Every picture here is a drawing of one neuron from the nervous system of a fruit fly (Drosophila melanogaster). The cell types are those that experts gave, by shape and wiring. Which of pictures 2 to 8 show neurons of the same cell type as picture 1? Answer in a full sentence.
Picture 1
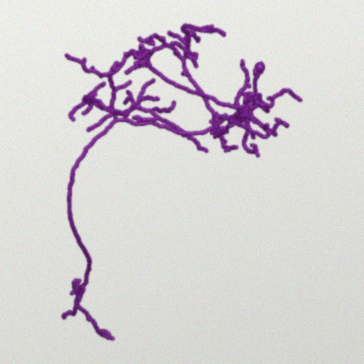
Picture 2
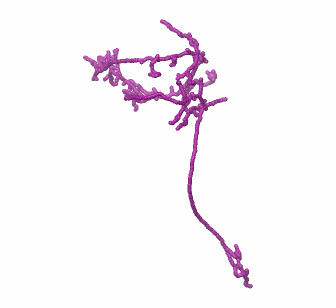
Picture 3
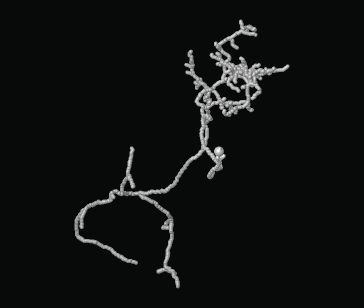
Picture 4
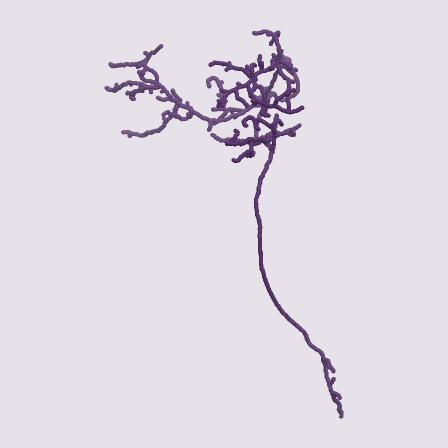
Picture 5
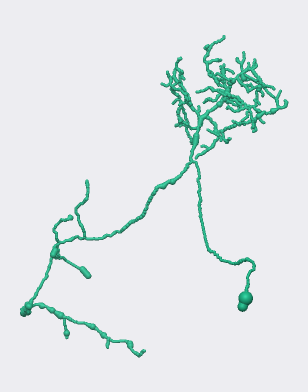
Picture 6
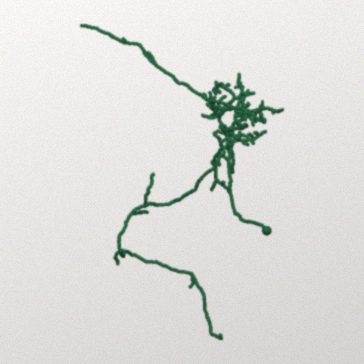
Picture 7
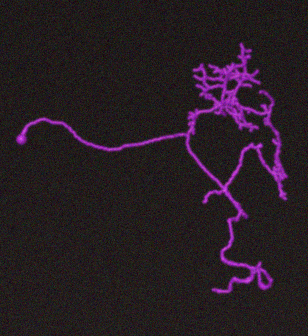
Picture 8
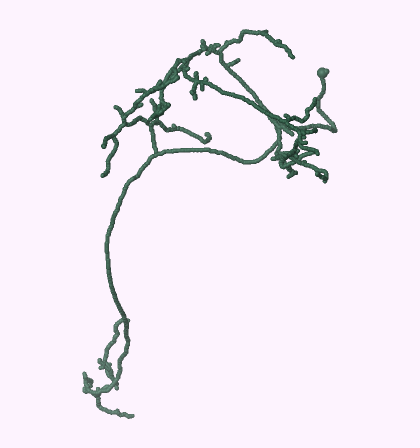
Picture 2, picture 4 and picture 8 are of the same cell type.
